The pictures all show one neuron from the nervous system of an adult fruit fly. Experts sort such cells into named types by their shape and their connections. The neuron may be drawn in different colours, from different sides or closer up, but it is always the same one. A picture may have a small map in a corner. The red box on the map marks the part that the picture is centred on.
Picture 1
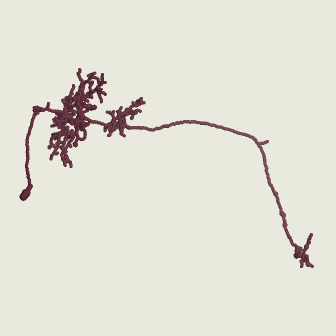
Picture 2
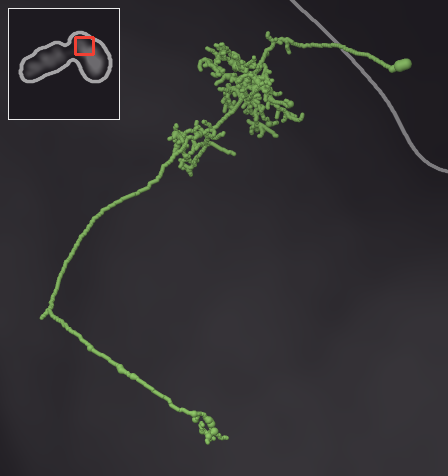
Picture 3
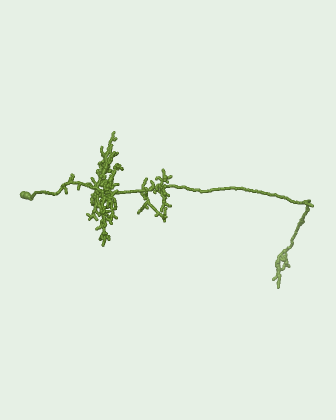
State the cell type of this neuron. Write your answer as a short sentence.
The cell type is Tm16.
